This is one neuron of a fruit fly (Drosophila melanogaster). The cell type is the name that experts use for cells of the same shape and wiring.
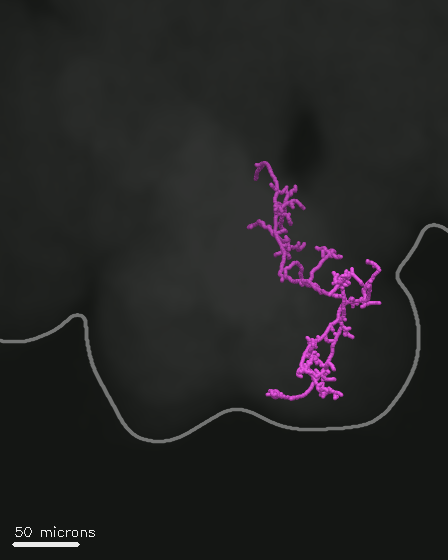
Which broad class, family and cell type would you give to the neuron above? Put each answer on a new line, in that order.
nerve-cord intrinsic neuron
hemilineage 07B
IN07B014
